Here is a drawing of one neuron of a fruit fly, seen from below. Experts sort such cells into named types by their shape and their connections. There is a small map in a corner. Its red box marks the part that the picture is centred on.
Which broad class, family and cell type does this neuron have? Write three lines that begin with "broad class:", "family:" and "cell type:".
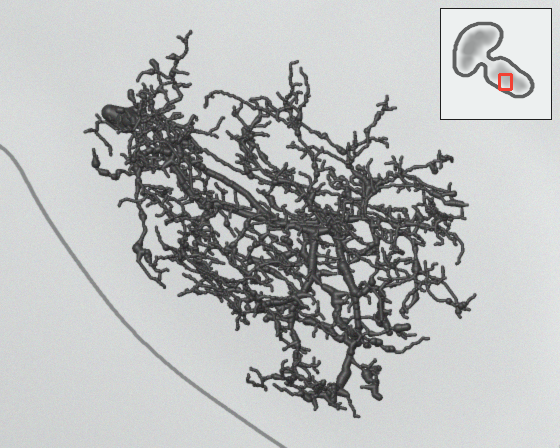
broad class: nerve-cord intrinsic neuron
family: hemilineage 19A
cell type: IN19A016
